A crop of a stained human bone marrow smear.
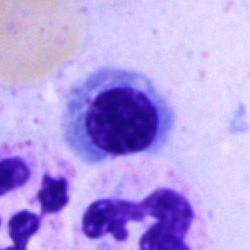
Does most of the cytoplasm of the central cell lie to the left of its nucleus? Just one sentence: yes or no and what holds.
Yes, it is to the left of the nucleus that most cytoplasm lies.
